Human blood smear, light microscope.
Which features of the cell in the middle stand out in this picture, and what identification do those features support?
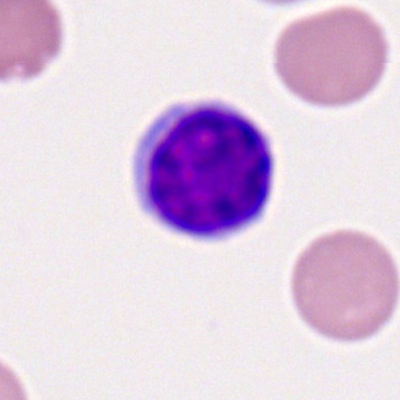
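Chromatin dense, dark purple, coarsely clumped. Cytoplasm a scant pale blue rim, without visible granules or vacuoles. Lymphocyte.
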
